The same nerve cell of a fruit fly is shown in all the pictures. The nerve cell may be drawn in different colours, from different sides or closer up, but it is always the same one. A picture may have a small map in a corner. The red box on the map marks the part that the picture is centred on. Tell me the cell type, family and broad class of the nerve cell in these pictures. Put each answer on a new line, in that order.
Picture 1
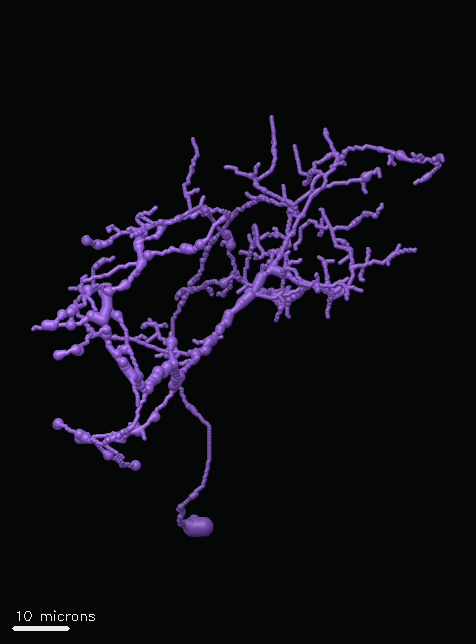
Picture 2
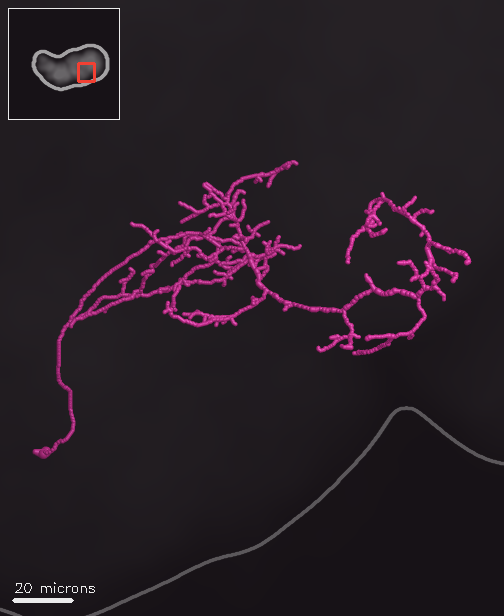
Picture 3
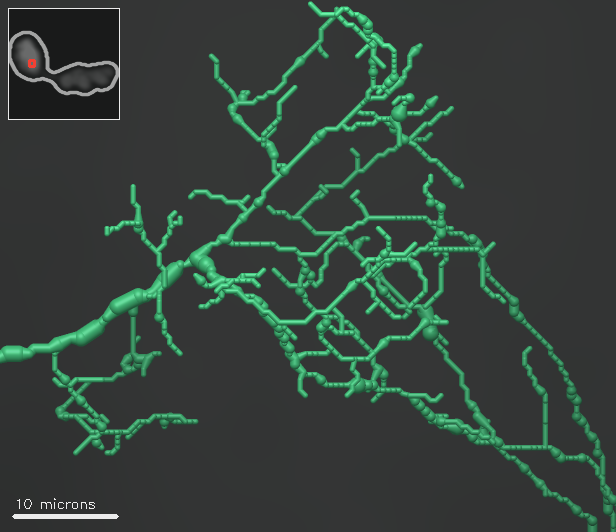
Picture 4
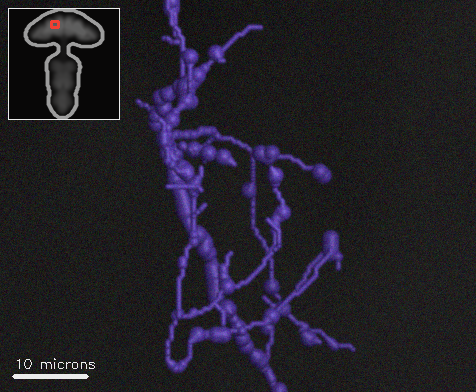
CB0982
hemilineage LB3
central-brain intrinsic neuron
